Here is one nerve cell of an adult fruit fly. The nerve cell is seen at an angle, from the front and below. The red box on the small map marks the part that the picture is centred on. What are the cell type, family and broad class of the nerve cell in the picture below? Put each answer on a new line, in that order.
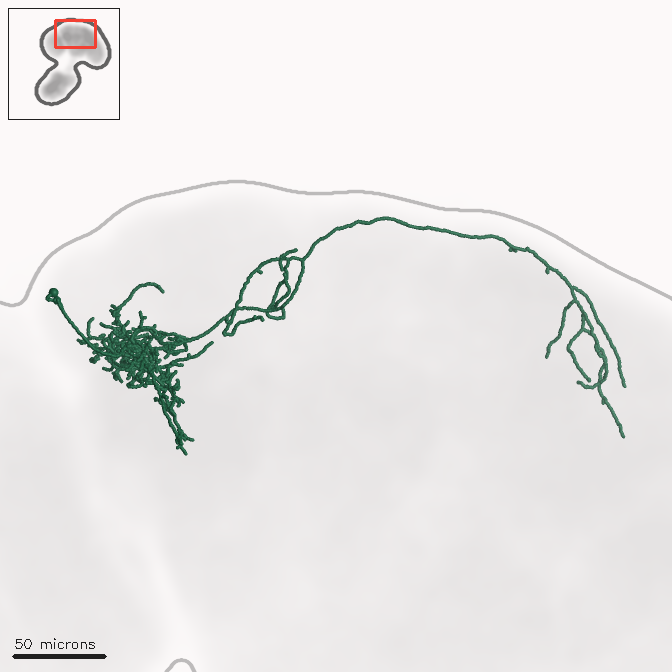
LH004m
hemilineage VLPl4_dorsal
central-brain intrinsic neuron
